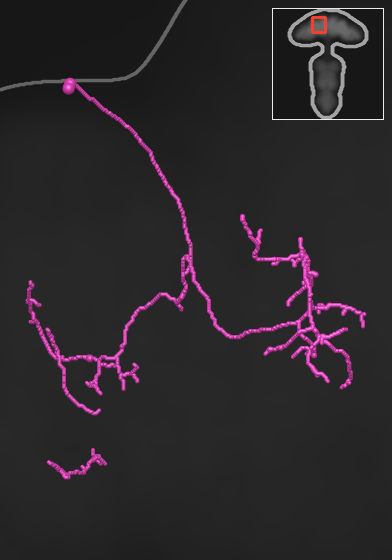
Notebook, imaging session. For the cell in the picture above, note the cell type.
WED013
